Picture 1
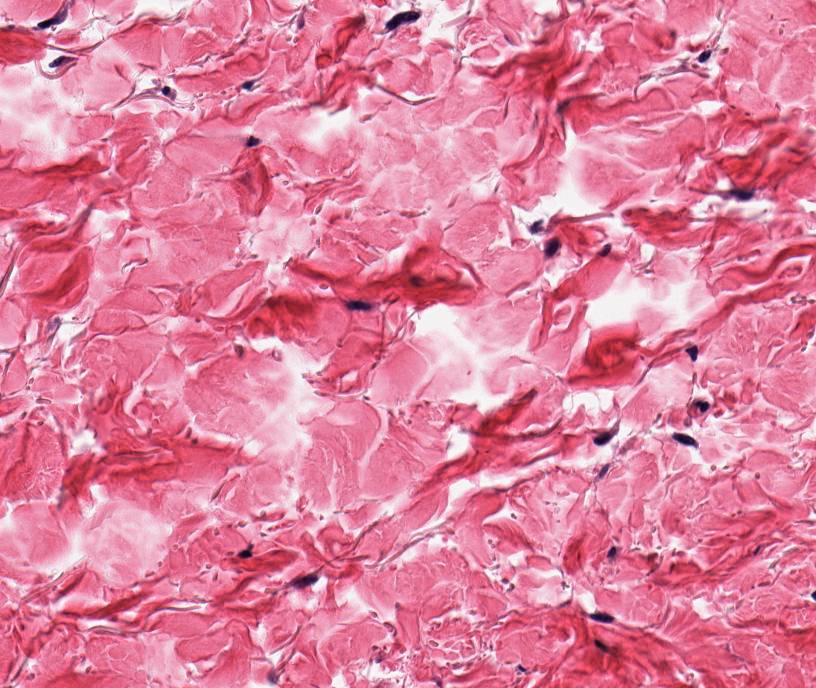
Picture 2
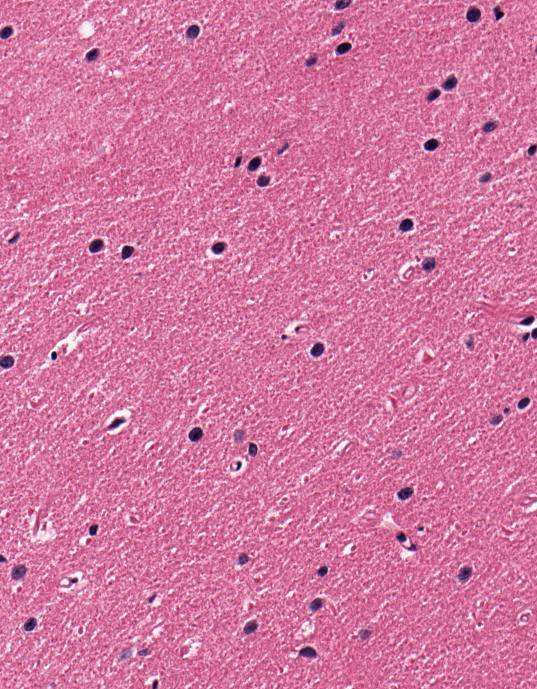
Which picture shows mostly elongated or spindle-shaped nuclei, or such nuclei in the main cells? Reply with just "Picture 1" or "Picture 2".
Picture 1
